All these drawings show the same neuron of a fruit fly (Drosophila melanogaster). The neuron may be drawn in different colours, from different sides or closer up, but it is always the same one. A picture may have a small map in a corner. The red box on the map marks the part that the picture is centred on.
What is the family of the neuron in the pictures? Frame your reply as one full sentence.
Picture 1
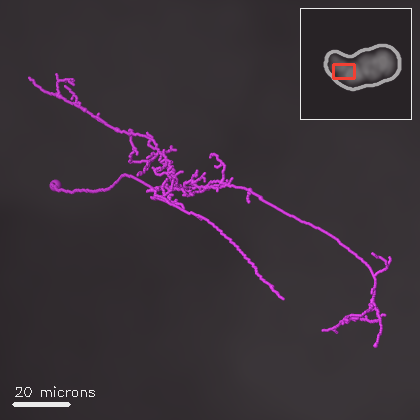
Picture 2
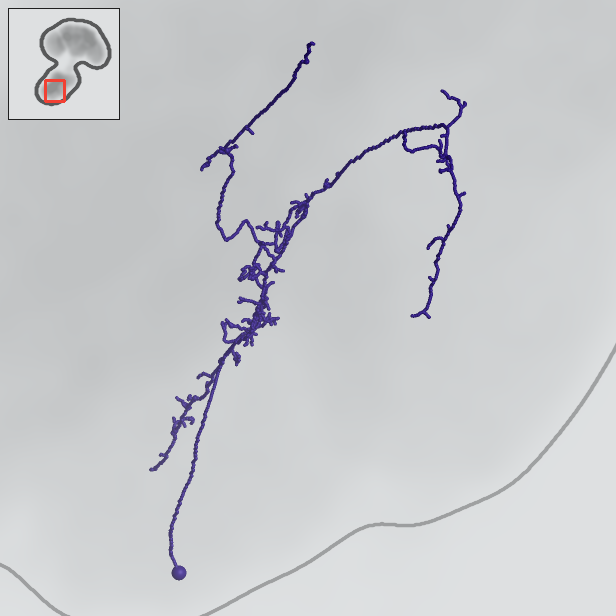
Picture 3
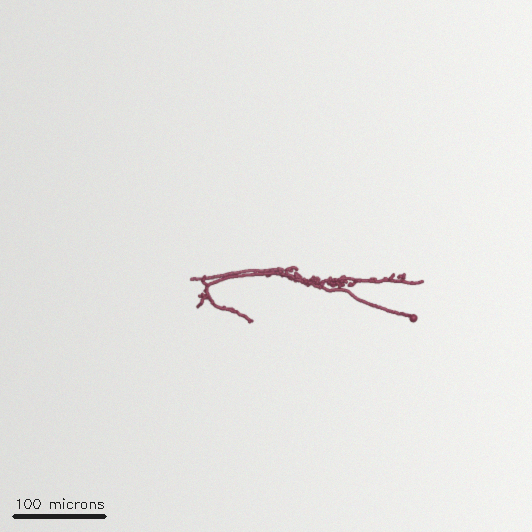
The neuron is counted in family hemilineage 10B.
